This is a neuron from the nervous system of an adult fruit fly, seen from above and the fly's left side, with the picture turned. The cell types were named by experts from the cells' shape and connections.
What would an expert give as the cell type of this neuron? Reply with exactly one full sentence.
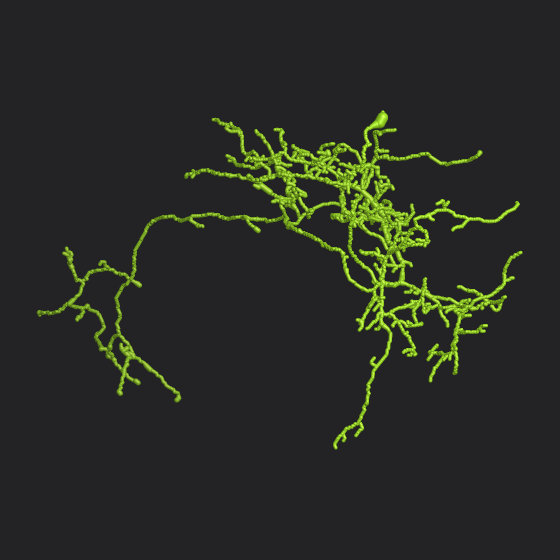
Among cell types, the one for this neuron is LAL022.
